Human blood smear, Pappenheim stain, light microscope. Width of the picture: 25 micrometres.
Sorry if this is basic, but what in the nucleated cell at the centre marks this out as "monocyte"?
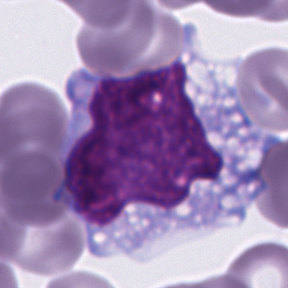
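In this monocyte, the abundant cytoplasm holds many small clear vacuoles.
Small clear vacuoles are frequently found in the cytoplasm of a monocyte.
The vacuoles here therefore go with the name.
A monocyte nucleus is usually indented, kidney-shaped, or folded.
This nucleus does not follow that pattern: its outline is irregular and angular, with several pointed corners. It lies toward the upper left of the cell, with most of the cytoplasm to its right and below.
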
